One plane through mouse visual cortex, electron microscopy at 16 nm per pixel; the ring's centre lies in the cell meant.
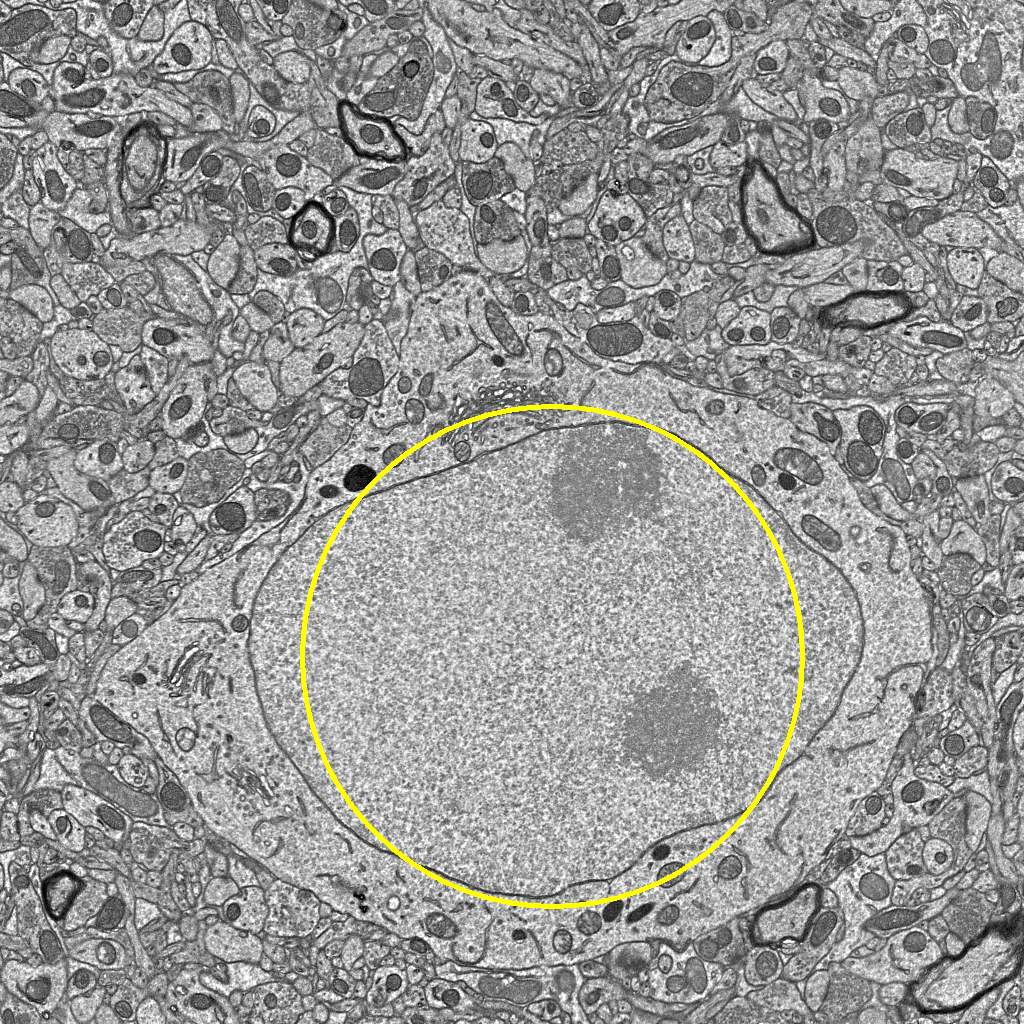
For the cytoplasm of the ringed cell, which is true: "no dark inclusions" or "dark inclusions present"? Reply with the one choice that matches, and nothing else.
Dark inclusions present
